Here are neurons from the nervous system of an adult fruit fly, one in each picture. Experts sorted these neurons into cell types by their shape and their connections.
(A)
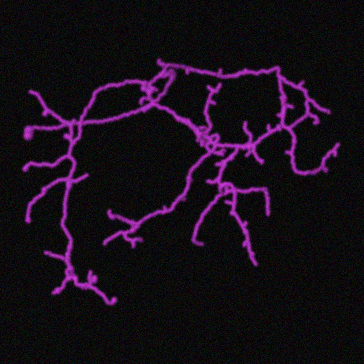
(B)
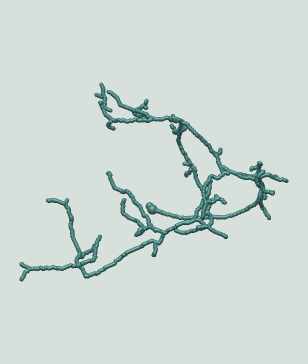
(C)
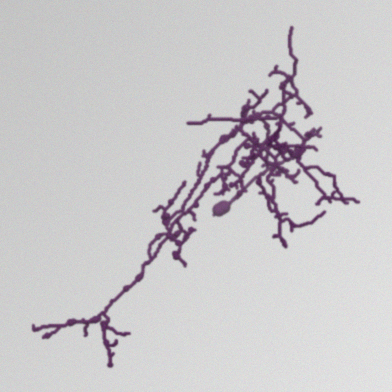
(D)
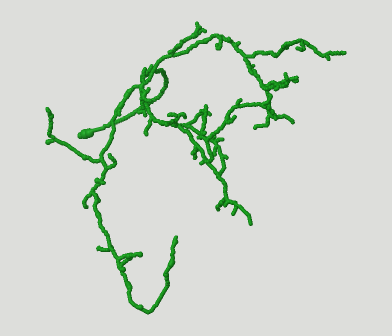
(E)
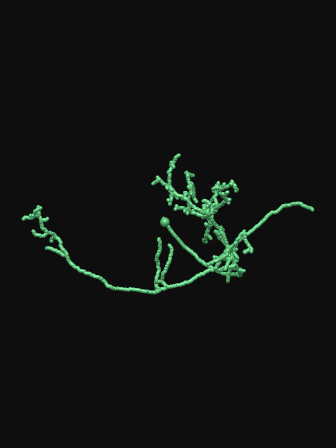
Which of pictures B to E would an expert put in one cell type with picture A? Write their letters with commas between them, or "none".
D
